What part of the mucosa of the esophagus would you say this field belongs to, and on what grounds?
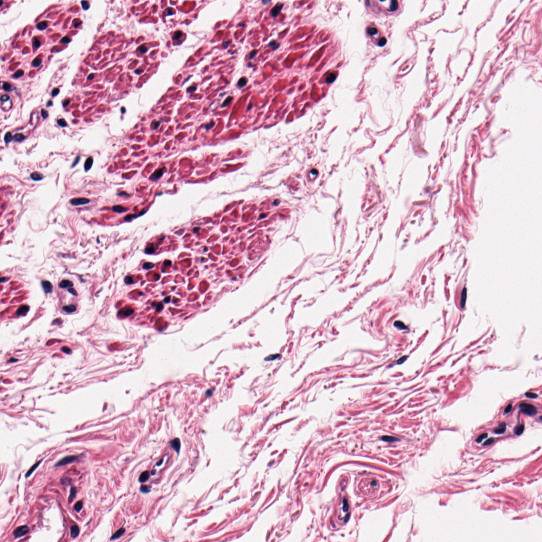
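That's loose connective tissue, filling the centre and right of the field. It has thin, wavy, pale pink collagen fibres, with sparse, thin, spindle-shaped nuclei.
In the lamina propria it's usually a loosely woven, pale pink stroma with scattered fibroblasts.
Up in the upper left you've got compact bundles of deeply eosinophilic smooth muscle, cut mostly in cross-section into a mosaic of small rounded profiles.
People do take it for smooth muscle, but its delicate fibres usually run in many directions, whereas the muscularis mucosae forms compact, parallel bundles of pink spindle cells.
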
